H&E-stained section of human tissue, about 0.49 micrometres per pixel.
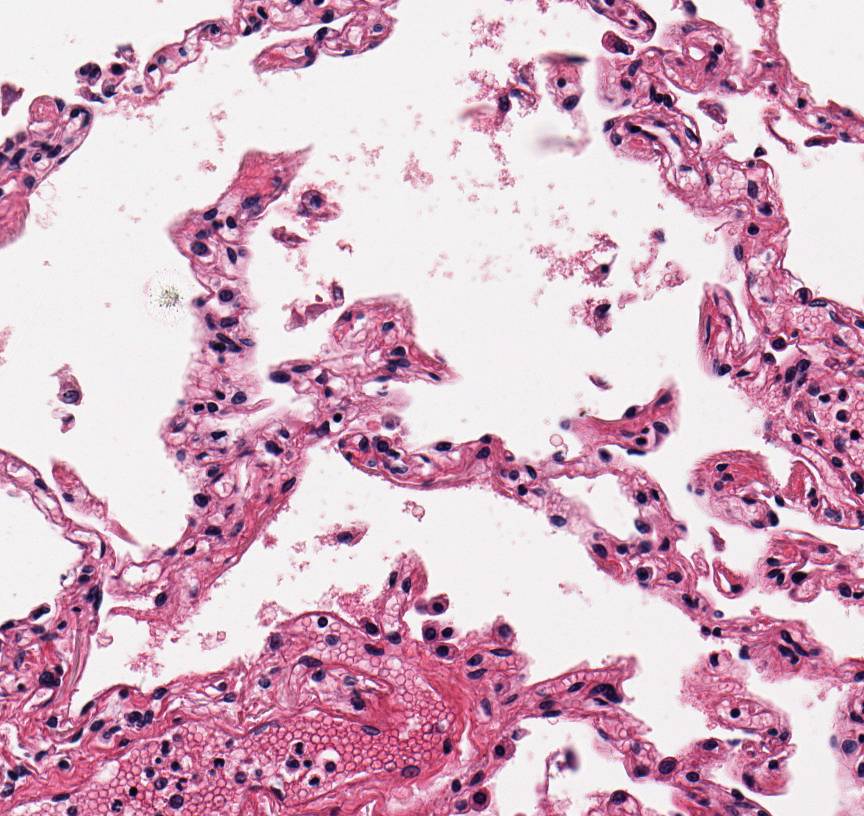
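Lung, haematoxylin and eosin. Thin, branching septa form a network around large empty spaces that occupy most of the field. The septa hold many small dark nuclei, oval to elongated. Pink, wavy fibrous stroma lies between the cells of the thicker septa. No glands are present anywhere.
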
